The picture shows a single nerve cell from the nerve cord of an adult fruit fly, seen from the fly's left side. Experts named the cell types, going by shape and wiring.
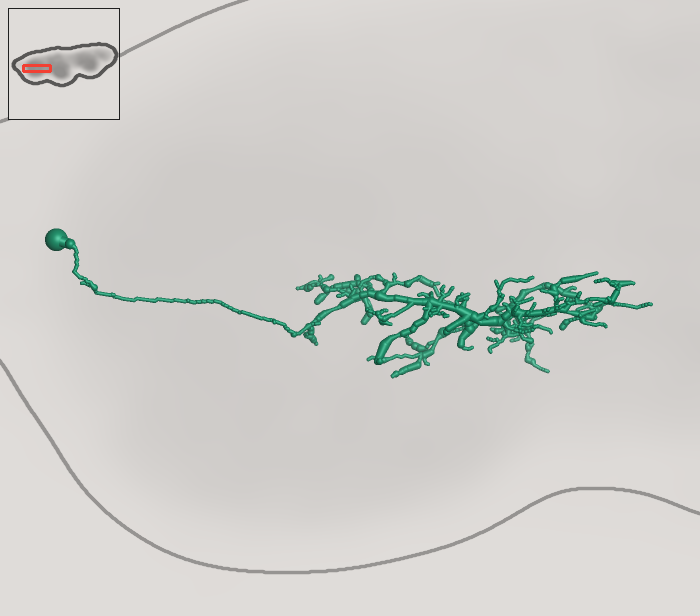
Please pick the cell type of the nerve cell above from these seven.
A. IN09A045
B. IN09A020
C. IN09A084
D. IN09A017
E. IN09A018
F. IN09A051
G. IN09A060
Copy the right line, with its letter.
D. IN09A017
